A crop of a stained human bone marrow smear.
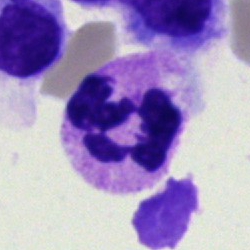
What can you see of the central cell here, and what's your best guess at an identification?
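Take your time with the nucleus: it is divided into several separate lobes. Those lobes are arranged in a ring around a pale central area. Now see how abundant the cytoplasm is, and pale pink-lilac, with fine pinkish granules spread evenly through it. What you are looking at is a segmented neutrophil.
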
